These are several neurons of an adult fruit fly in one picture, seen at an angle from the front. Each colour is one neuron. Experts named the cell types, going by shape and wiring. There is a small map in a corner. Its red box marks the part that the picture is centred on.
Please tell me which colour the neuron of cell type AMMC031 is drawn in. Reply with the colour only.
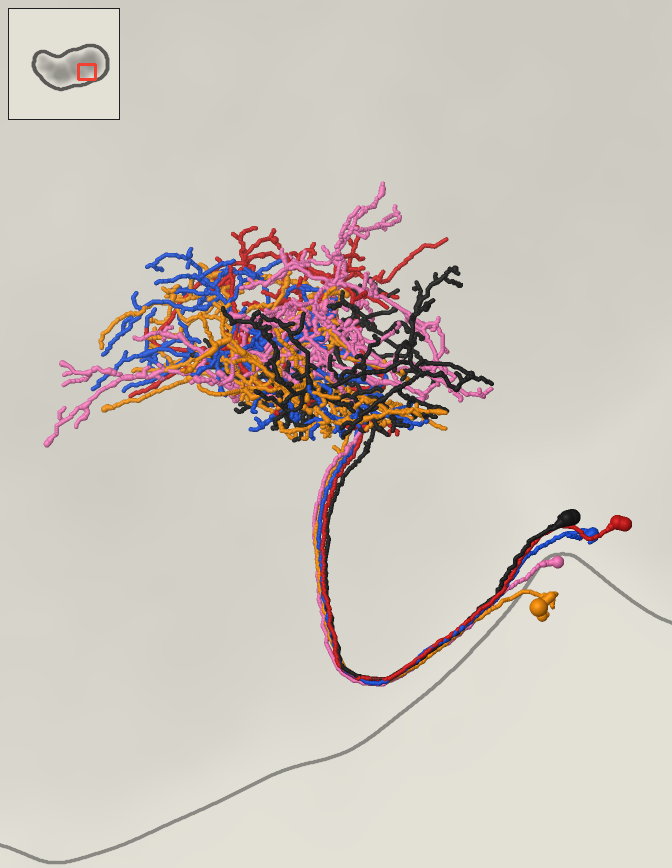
black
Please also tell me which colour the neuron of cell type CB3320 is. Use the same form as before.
pink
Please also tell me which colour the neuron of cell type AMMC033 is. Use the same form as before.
orange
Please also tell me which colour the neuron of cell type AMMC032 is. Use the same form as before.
blue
